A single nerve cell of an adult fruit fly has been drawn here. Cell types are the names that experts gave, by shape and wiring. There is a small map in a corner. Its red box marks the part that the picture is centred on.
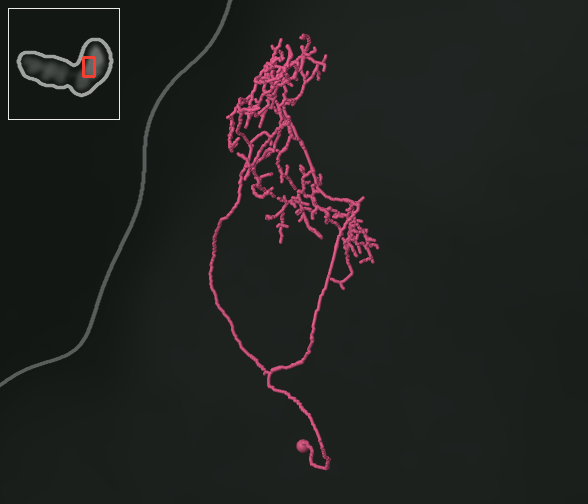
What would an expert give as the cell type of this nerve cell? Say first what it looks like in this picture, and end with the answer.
It is in the brain and does not reach the nerve cord. Its cell body lies at the bottom of the picture. Dozens of branch ends can be seen. It is a central-brain intrinsic neuron. Its cell type is CB0373.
